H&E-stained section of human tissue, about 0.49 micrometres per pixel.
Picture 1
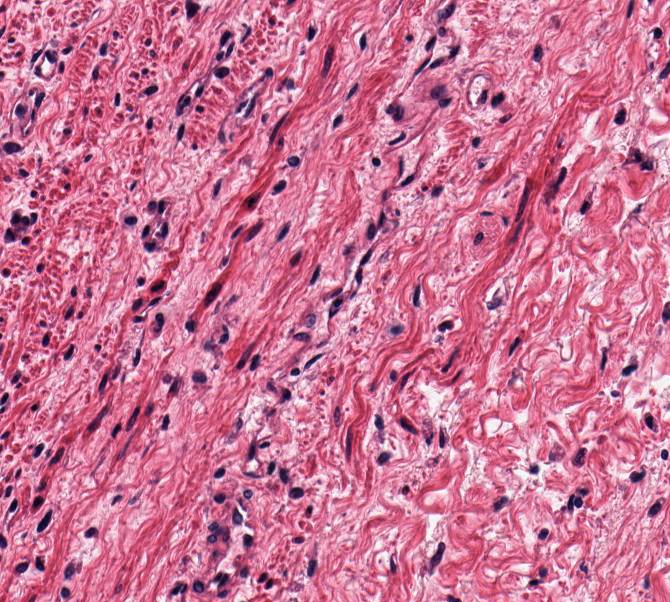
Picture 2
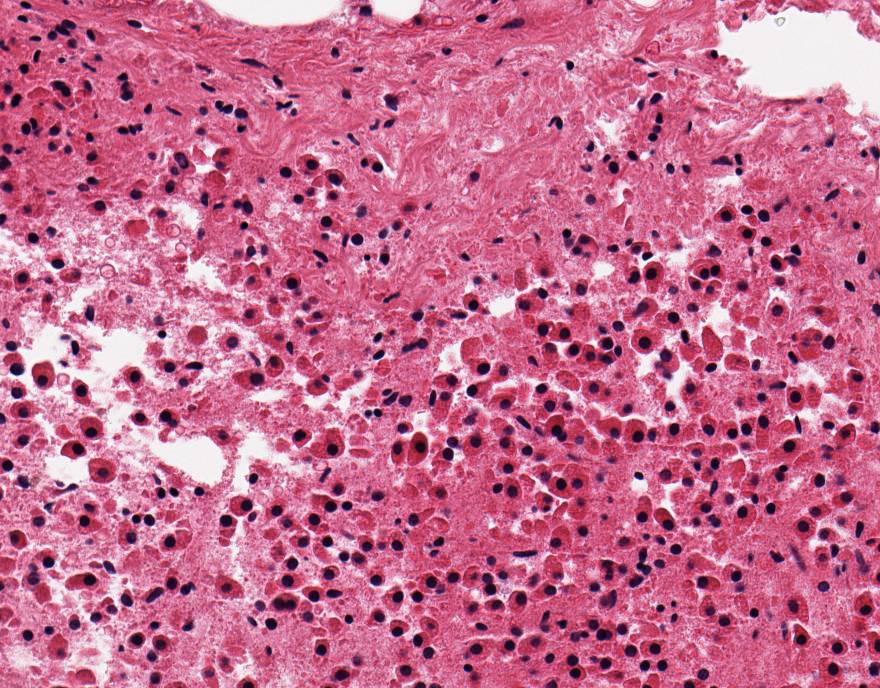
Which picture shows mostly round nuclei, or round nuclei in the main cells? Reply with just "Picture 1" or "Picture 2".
Picture 2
